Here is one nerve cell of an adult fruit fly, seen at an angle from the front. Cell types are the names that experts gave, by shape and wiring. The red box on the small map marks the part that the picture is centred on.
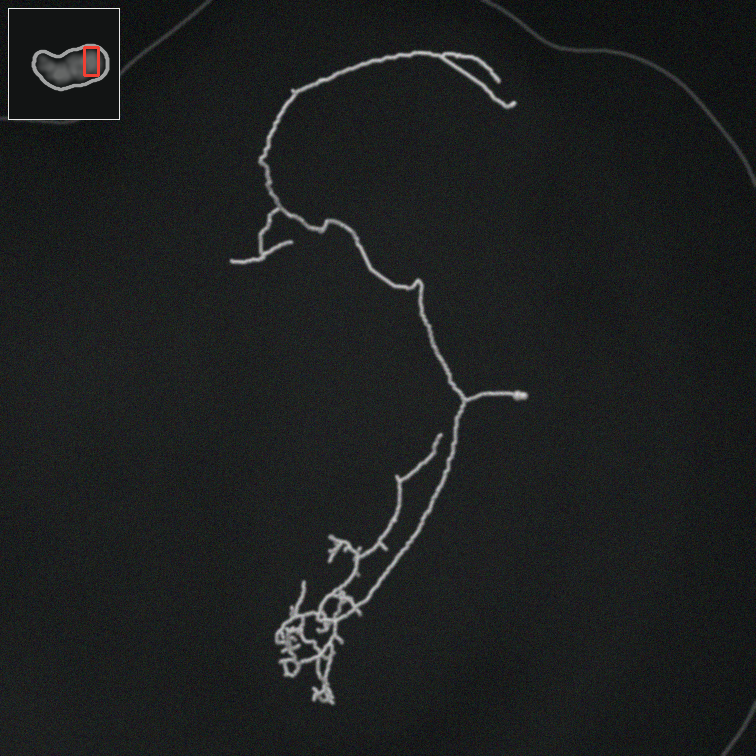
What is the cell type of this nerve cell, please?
LoVP4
